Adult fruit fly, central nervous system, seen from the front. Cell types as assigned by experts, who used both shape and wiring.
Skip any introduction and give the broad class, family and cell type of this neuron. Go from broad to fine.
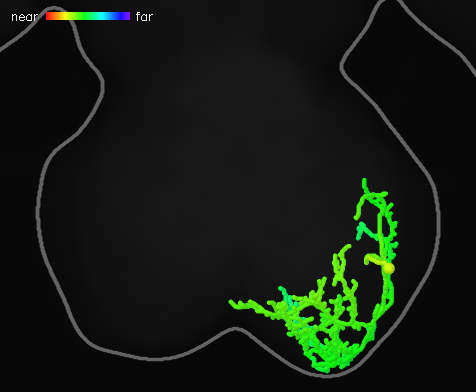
nerve-cord intrinsic neuron; hemilineage 16B; IN16B039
